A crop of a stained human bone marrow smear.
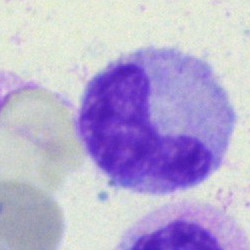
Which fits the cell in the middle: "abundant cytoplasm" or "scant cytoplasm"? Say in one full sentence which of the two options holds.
The cytoplasm of this cell is abundant.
